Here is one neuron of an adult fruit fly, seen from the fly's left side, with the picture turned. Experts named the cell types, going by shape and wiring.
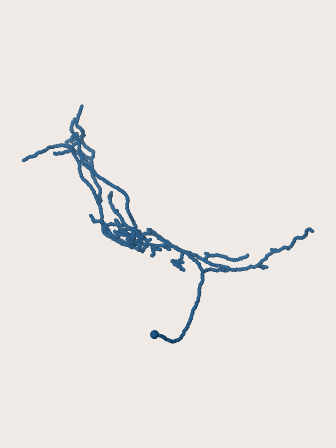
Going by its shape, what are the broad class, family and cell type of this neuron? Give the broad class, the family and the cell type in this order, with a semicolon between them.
central-brain intrinsic neuron; hemilineage LALa1_posterior; CB0325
